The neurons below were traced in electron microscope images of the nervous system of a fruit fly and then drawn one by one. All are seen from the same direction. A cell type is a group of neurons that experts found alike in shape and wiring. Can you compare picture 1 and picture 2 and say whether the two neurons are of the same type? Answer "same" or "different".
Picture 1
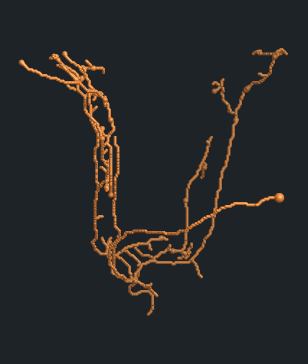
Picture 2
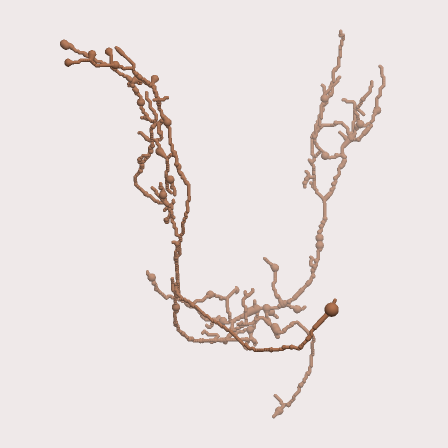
same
